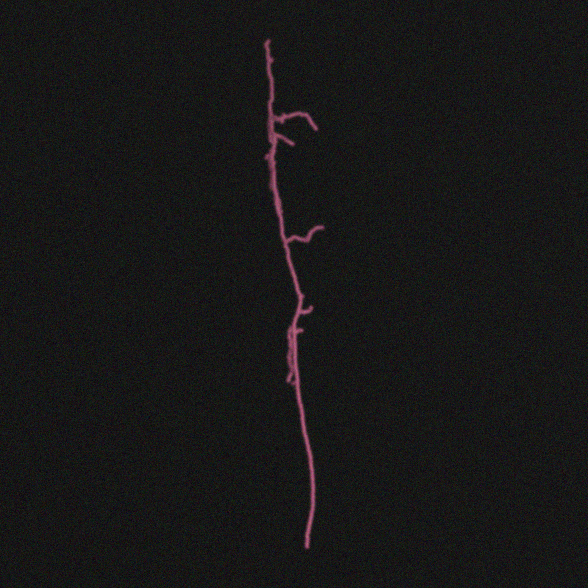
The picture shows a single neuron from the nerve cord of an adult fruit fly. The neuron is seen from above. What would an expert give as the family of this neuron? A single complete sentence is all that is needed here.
The neuron takes hemilineage LB12 as its family.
